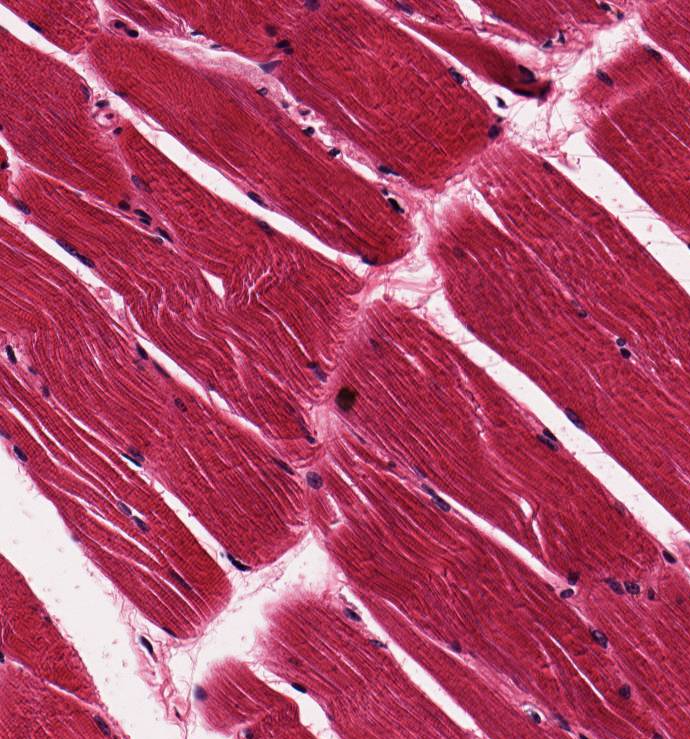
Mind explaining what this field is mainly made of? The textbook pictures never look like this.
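That's skeletal muscle: long parallel fibres running diagonally, upper left to lower right, across the whole field. They stain a deep, even red-pink.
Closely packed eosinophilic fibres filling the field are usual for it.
The nuclei are small, dark and elongated, and most sit along the fibre edges.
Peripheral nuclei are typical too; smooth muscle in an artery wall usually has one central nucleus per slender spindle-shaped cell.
Thin, wispy, pale pink connective tissue lies between groups of fibres, clearest near the centre and lower left.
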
